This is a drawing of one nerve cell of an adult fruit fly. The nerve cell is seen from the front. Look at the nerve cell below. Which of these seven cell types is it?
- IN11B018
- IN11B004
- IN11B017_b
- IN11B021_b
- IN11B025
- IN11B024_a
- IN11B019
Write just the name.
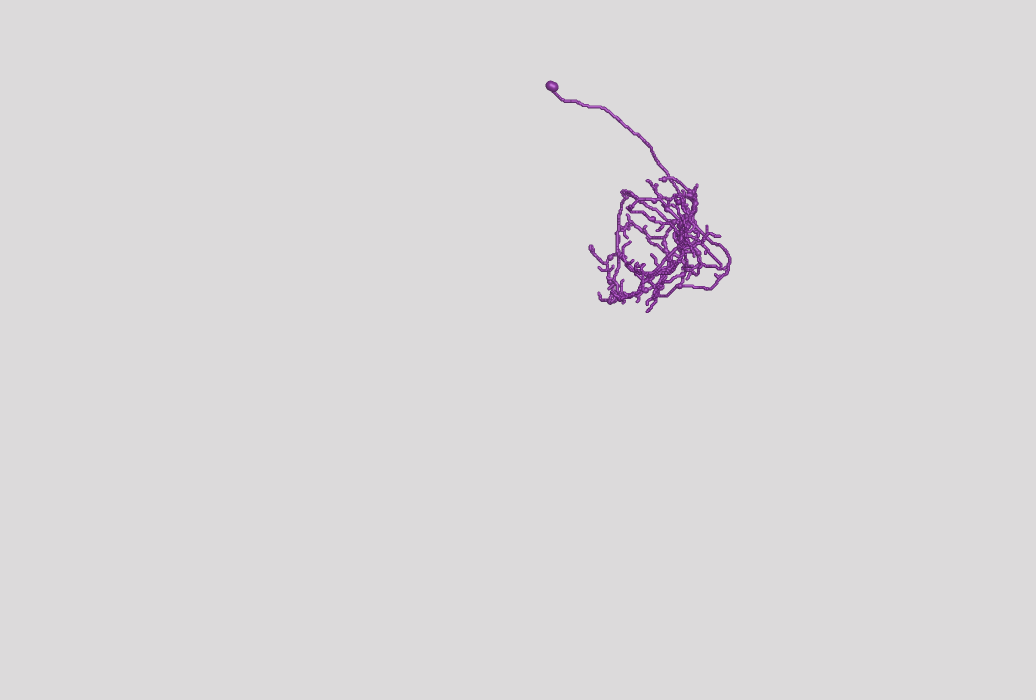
IN11B019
